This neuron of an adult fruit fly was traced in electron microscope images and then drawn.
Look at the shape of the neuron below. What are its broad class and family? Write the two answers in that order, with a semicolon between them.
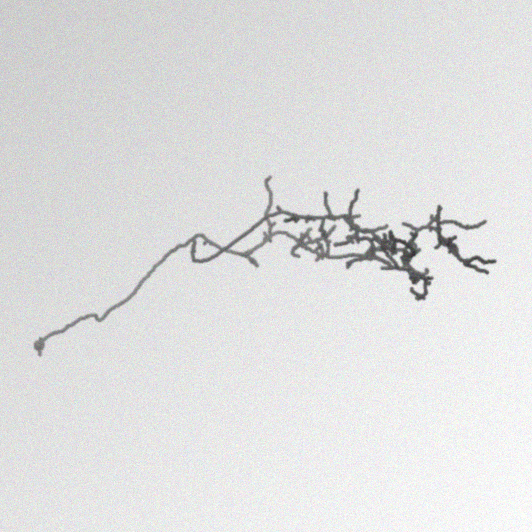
nerve-cord intrinsic neuron; hemilineage 21A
